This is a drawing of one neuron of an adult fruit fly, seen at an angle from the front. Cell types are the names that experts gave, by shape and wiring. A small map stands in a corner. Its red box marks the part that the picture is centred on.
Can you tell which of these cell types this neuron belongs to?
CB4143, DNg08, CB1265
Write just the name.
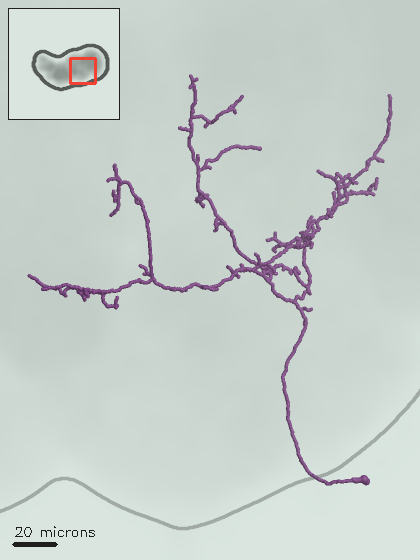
CB4143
